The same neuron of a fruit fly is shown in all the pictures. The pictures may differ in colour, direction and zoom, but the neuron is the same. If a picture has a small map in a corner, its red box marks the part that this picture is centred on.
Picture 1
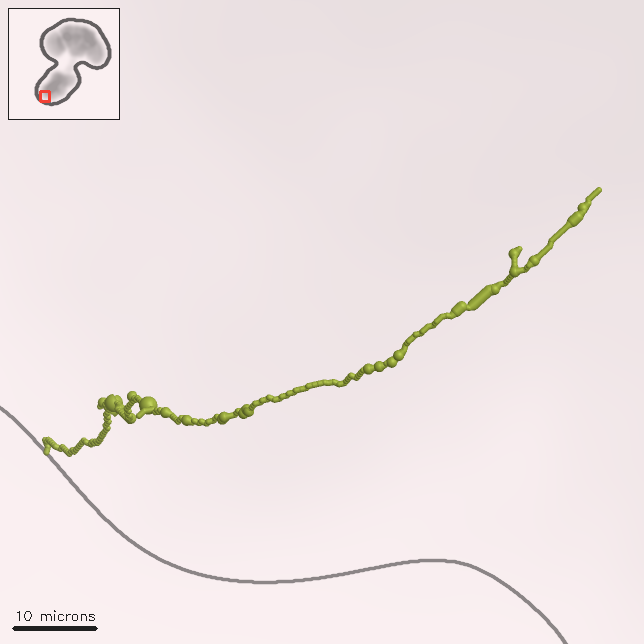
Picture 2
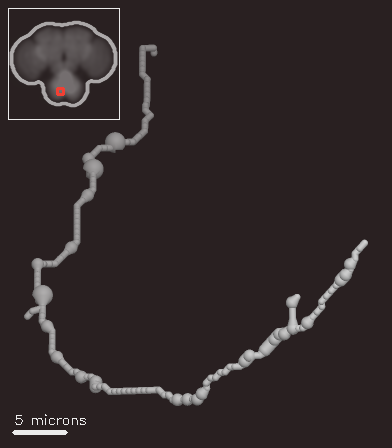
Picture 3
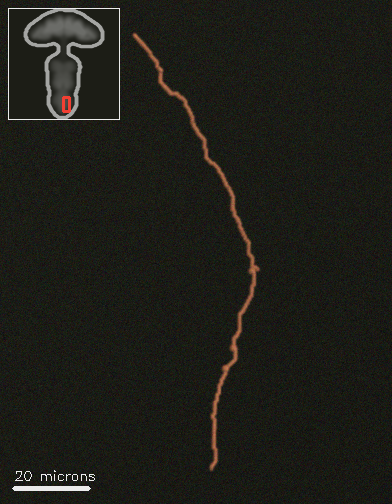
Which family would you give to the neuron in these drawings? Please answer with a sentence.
The family is class mechanosensory tactile.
